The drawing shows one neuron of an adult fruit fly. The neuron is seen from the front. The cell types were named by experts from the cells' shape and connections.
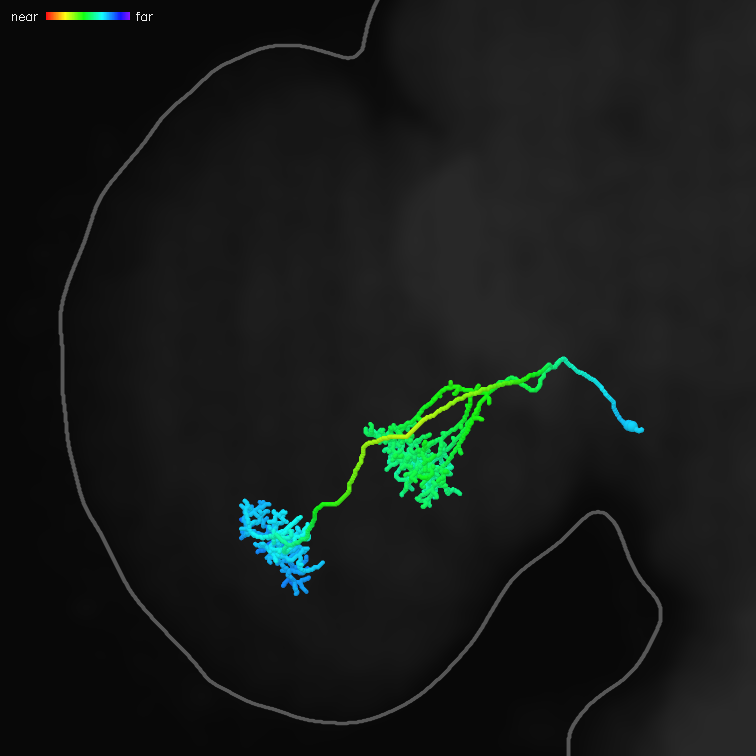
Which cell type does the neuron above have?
MeLo13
